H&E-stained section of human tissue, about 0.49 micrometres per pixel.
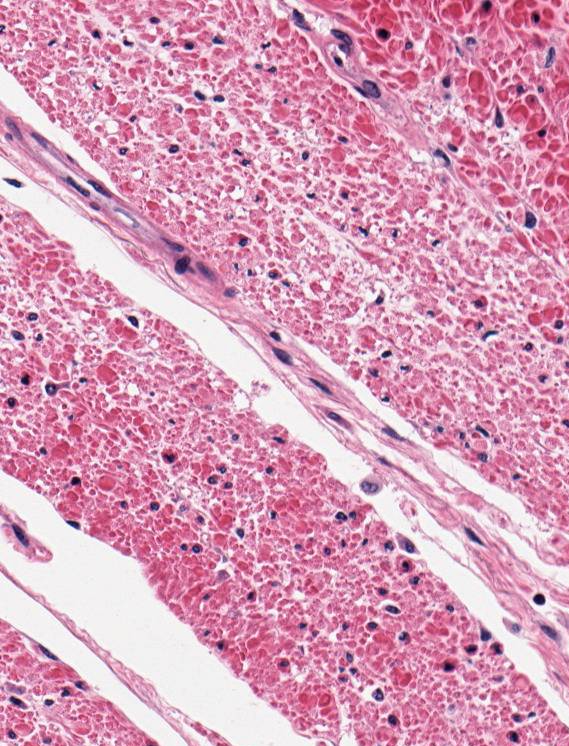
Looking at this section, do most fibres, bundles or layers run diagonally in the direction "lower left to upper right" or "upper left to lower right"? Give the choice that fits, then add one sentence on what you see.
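Upper left to lower right. The tissue lies in long parallel bands that run diagonally from upper left to lower right.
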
